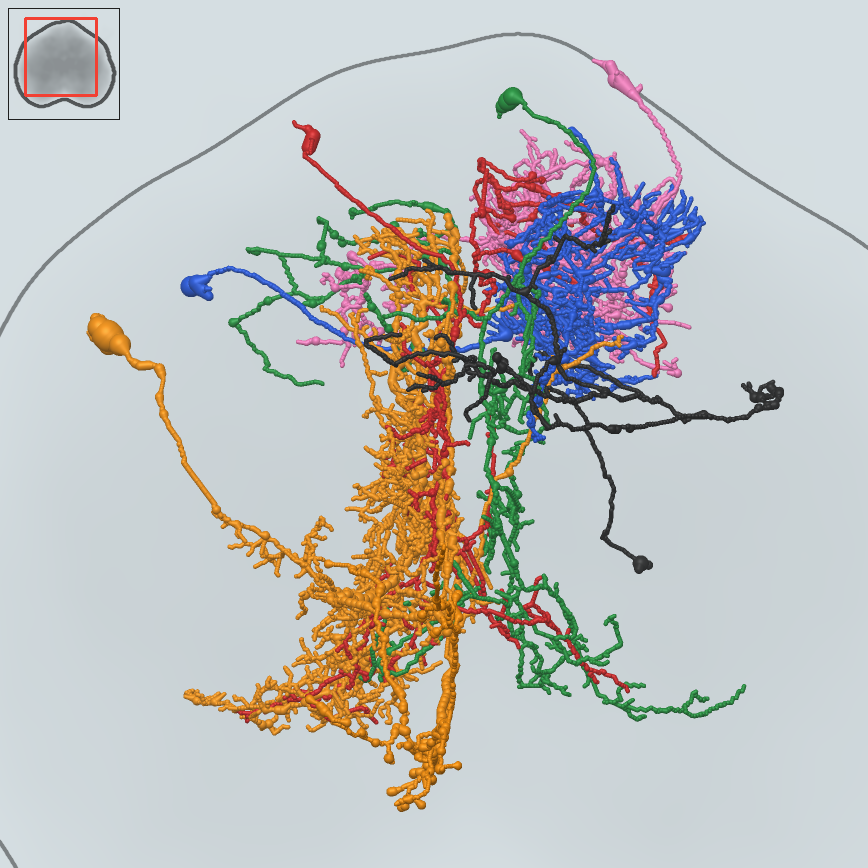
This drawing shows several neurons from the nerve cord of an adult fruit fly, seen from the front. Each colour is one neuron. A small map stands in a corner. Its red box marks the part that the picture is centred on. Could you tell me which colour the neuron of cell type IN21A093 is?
black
